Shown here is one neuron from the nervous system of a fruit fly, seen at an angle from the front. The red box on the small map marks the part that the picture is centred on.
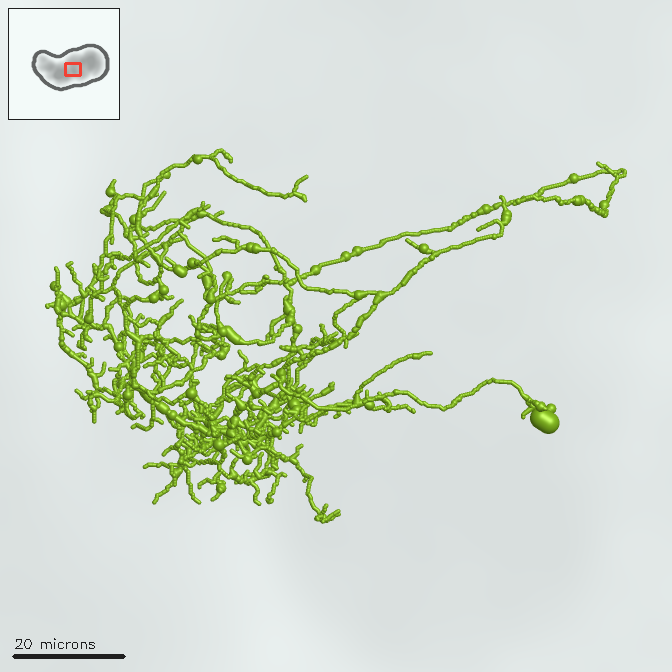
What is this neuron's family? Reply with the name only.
hemilineage VLPa1_lateral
